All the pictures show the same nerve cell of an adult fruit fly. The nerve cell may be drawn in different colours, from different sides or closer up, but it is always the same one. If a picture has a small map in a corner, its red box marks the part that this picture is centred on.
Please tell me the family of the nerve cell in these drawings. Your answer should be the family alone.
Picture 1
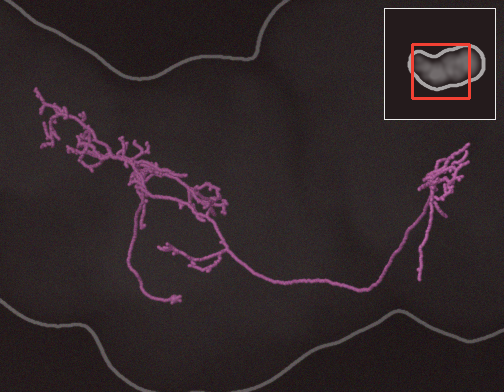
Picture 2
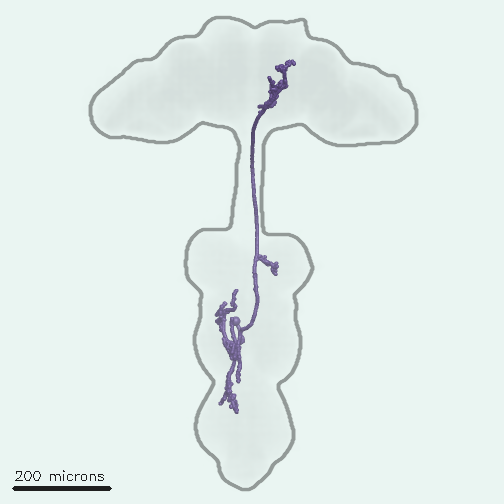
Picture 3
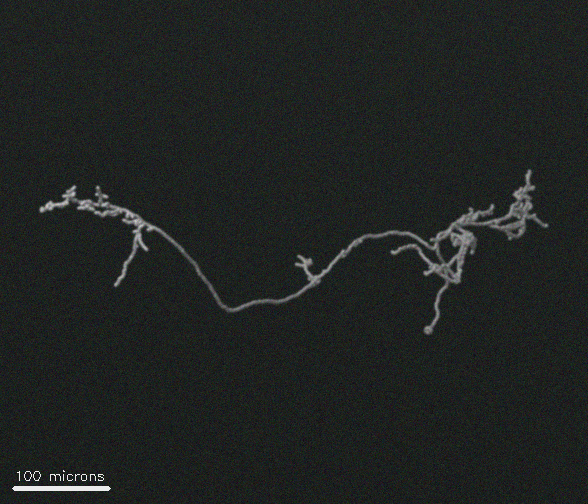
hemilineage 06B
